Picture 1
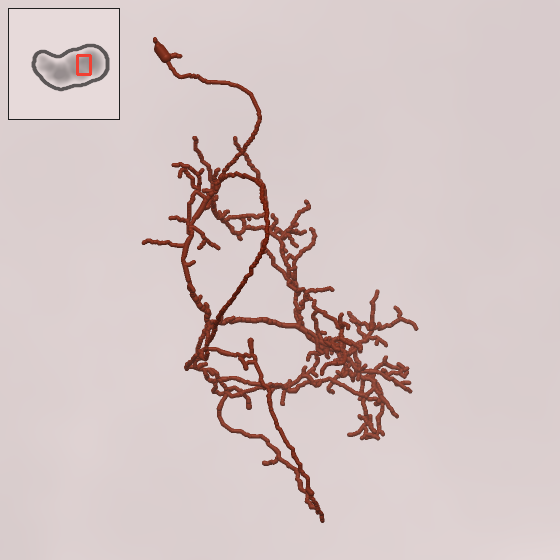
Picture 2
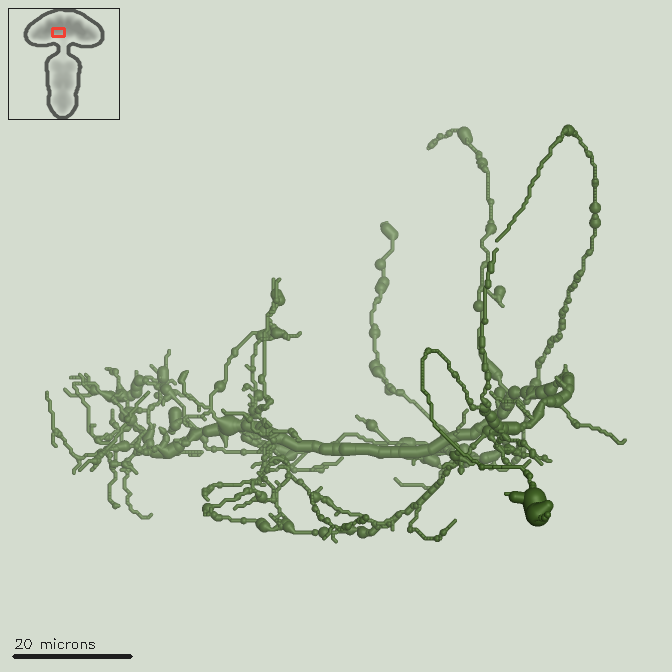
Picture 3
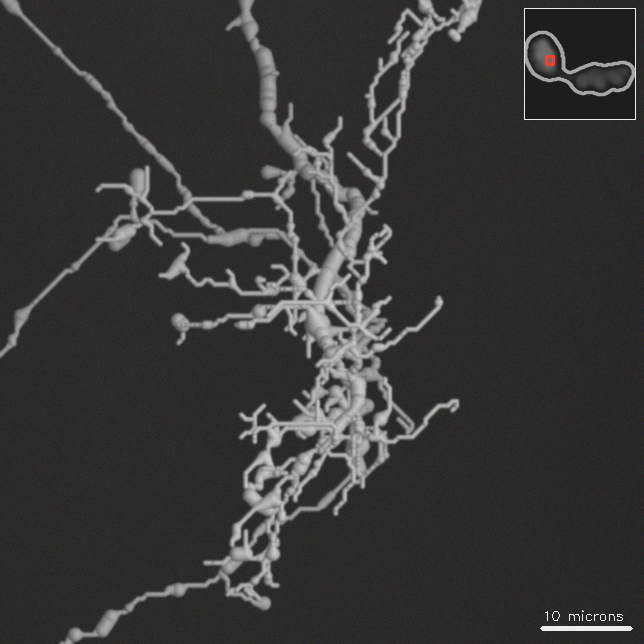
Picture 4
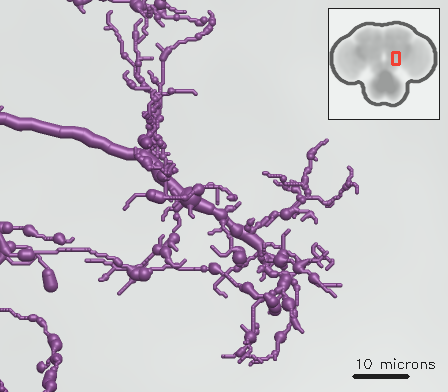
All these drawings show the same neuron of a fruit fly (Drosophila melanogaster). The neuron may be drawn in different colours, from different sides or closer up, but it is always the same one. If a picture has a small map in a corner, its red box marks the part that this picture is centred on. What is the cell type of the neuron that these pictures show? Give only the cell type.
PS220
